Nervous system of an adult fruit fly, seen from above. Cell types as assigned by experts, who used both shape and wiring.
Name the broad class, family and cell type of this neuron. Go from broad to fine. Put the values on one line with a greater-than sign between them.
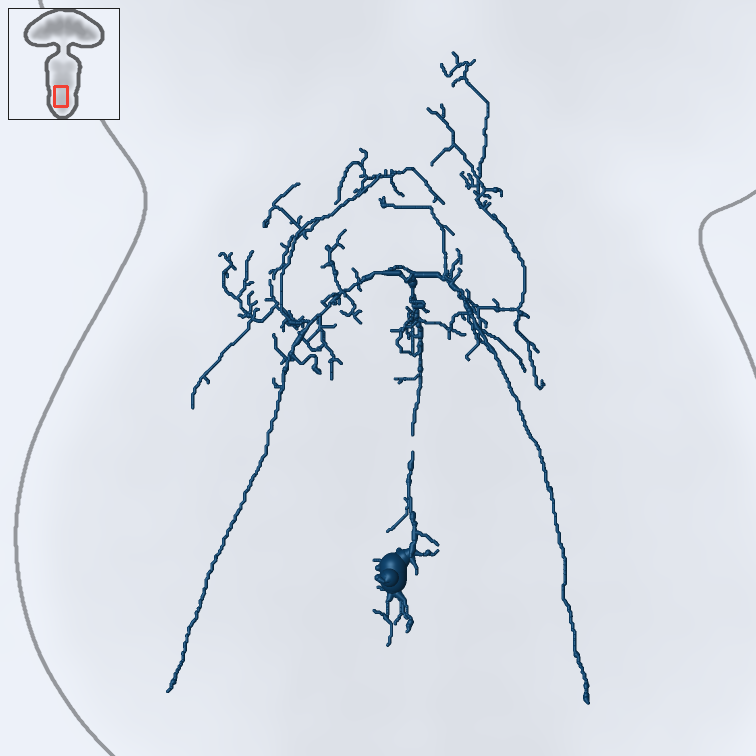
efferent neuron of the nerve cord > hemilineage 00B > EN00B025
